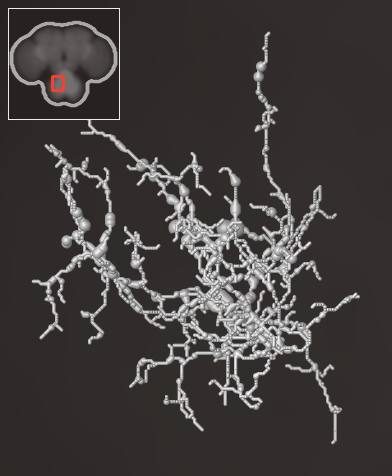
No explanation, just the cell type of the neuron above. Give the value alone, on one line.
IN20A.22A051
